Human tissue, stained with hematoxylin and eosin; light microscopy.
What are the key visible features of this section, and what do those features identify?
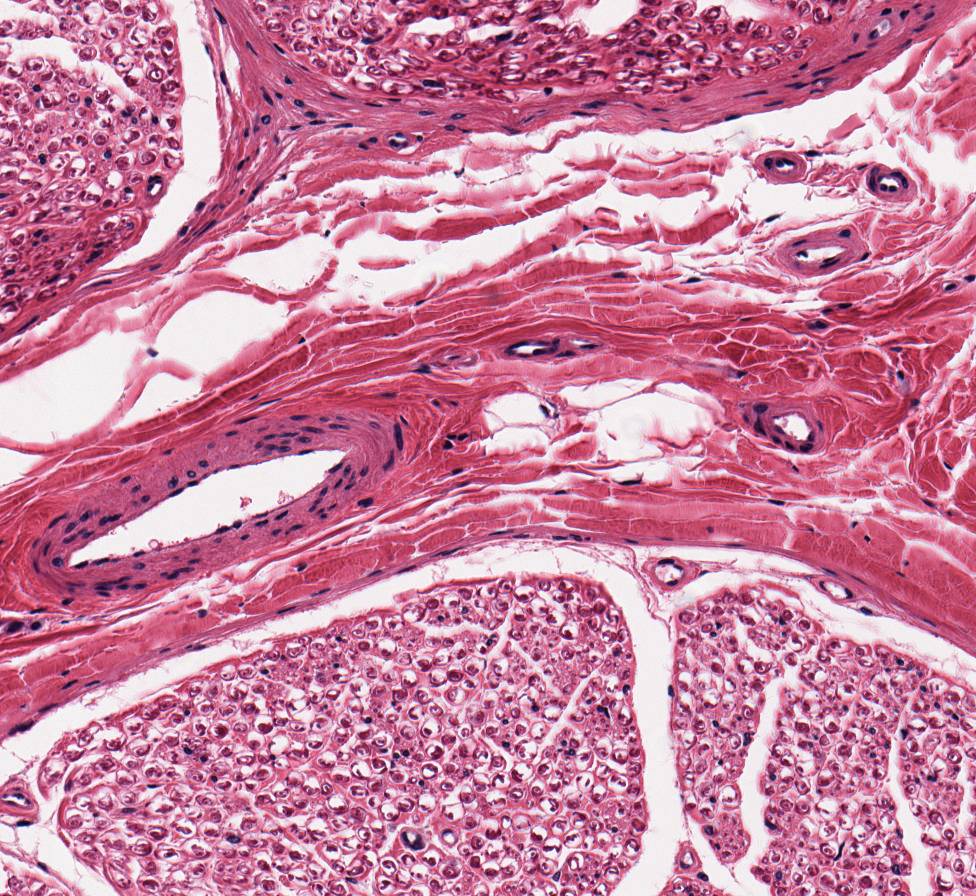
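First, the nerve fibres inside the bundles are cut across as small round profiles, each a pale ring around a central dot. Second, flattened cells with elongated dark nuclei form a thin layer bounding the upper bundle. Third, the central band is dense pink collagen bundles running roughly from left to right. This is tibial nerve.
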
